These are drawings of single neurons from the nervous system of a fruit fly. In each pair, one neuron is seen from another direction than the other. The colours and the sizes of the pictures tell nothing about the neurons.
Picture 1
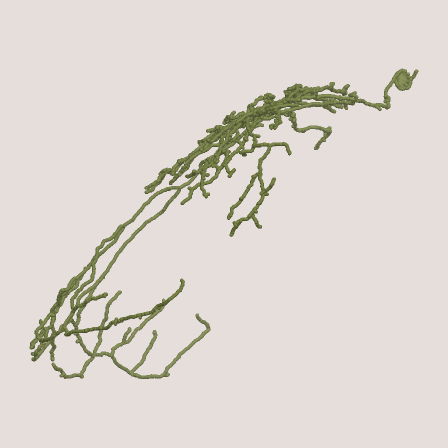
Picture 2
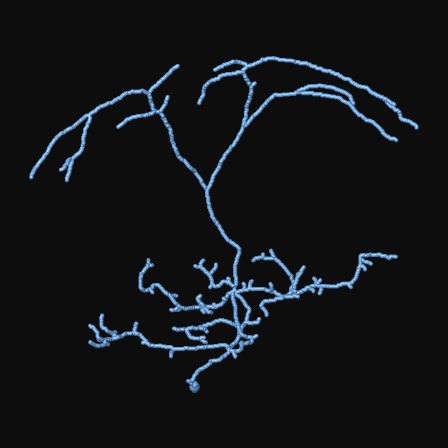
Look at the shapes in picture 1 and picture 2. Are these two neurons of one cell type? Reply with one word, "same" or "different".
same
